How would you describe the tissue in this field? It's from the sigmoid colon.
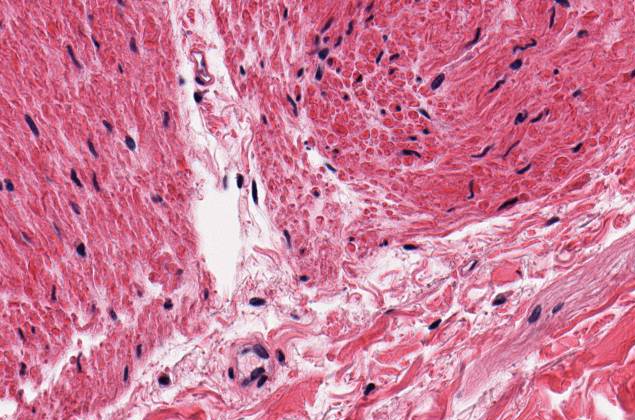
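Most of the field consists of bundles of smooth muscle cells, with connective tissue in the lower right. On the left, the muscle cells run lengthwise, from top to bottom and obliquely. In the upper right, a muscle bundle is cut across, showing many small rounded cell profiles. The muscle nuclei are dark, elongated and cigar-shaped.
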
